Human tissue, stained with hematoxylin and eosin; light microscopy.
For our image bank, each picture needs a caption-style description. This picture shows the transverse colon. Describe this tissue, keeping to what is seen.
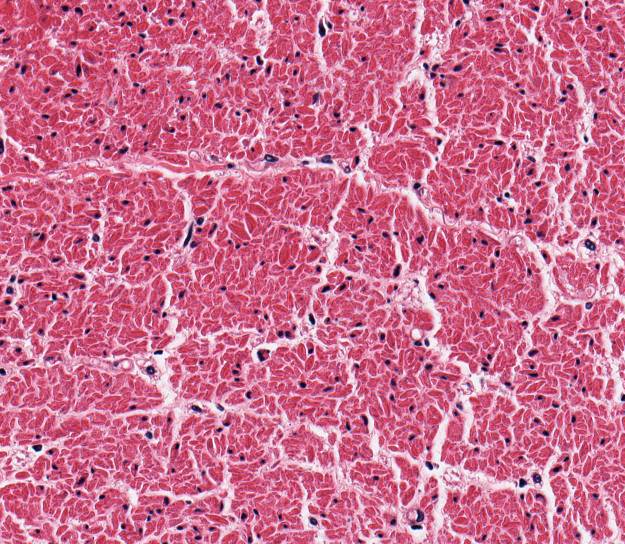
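Tightly packed pink cell profiles fill the entire field, most of them cut across their length and grouped into irregular bundles. In outline the profiles are angular and irregular rather than round. Connective tissue between the cells is scant, and no broad collagen bands are seen. Epithelium and glands are absent throughout the field.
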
